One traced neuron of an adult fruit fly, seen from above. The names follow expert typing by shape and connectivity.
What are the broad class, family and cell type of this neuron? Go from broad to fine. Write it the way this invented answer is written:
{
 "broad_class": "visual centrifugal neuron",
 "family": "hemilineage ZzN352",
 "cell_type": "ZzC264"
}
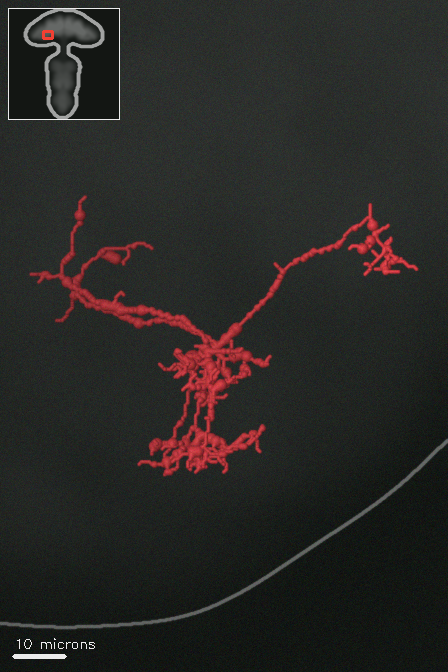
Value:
{
 "broad_class": "optic-lobe intrinsic neuron",
 "family": "Y",
 "cell_type": "Y12"
}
